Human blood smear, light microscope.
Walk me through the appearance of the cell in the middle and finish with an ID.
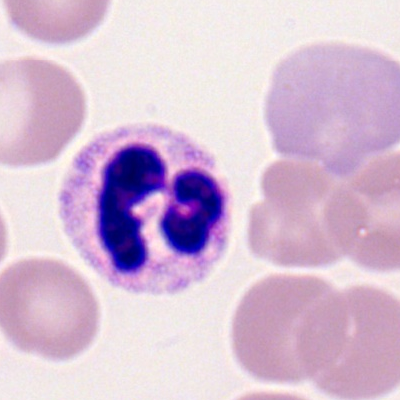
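Starting with the outline: round, with a smooth edge. The nuclear lobe on the right curls into a hook. I can't make out any nucleoli. Fine pinkish-lilac granules fill the cytoplasm evenly. This is a segmented neutrophil.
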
